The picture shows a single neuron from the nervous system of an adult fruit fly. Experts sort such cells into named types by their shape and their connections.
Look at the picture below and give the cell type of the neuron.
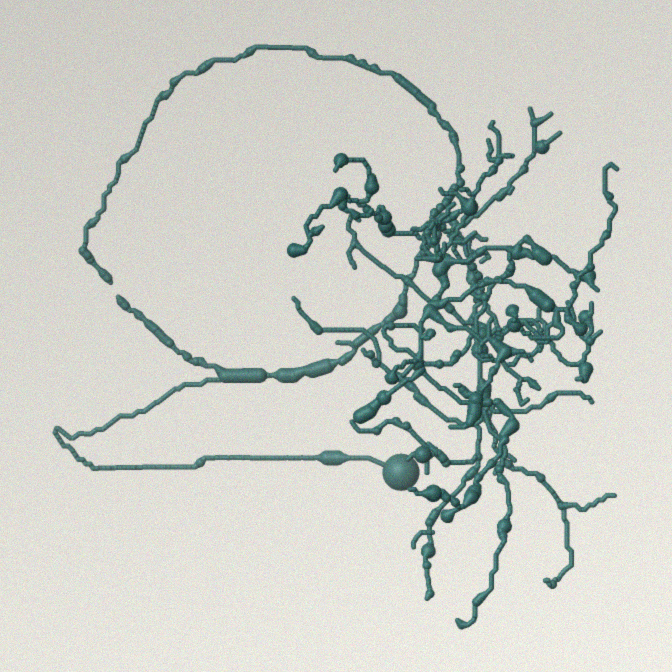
CB1899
